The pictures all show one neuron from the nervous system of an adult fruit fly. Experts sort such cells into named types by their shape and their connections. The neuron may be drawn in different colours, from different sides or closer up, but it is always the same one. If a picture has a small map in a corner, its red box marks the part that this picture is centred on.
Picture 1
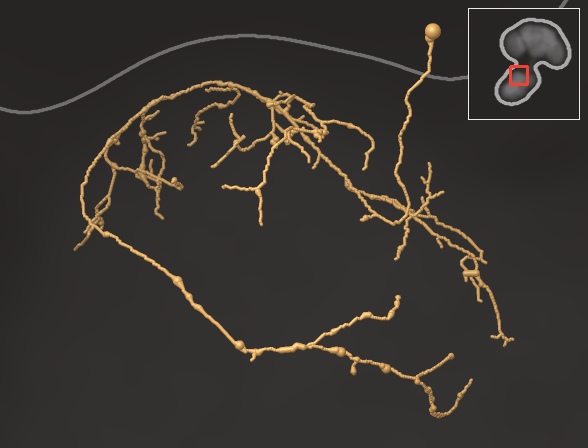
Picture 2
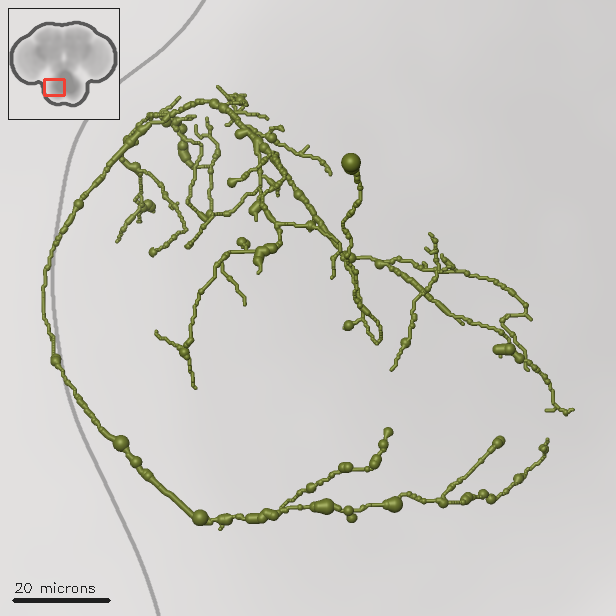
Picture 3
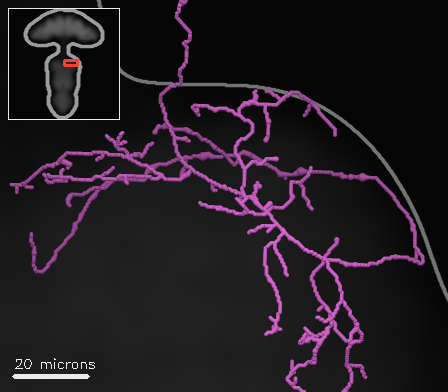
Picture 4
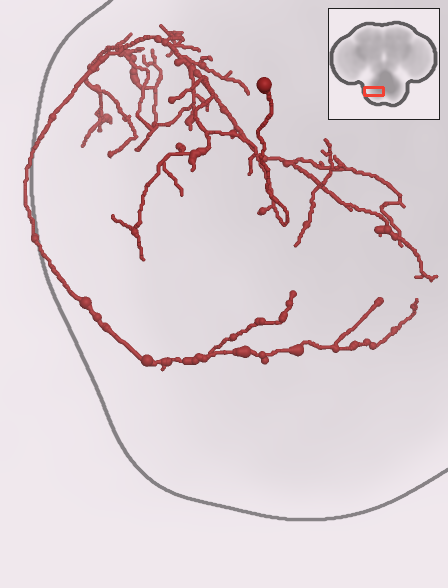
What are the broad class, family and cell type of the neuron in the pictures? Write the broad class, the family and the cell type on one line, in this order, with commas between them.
nerve-cord intrinsic neuron, hemilineage 08A, IN08A036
